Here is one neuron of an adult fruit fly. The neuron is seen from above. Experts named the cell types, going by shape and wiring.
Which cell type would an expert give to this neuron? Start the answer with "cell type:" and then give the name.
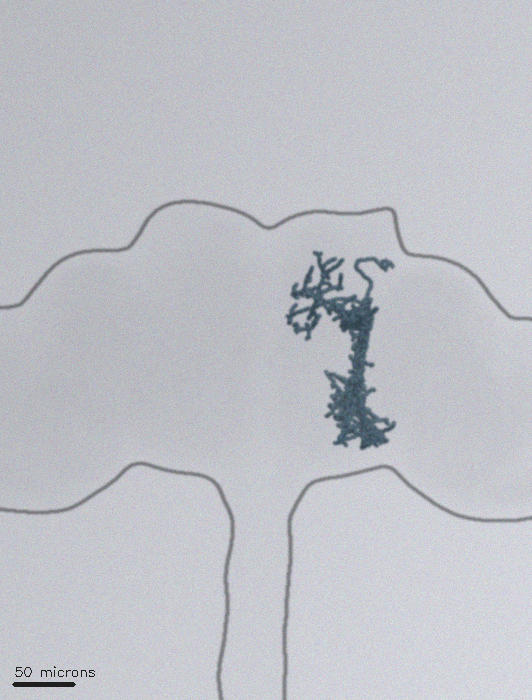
cell type: LAL205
